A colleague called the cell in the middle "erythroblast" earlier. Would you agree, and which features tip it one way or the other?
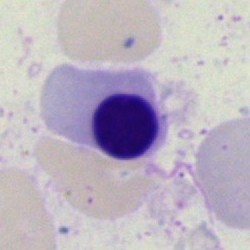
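Yes, erythroblast is the right name for this cell. Very dark, evenly condensed chromatin with almost no visible texture speaks for erythroblast, not lymphocyte.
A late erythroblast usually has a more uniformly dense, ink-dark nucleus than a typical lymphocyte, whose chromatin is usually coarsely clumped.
The pale lilac-grey cytoplasm also favours erythroblast.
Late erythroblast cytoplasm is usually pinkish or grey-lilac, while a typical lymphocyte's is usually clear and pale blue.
That cytoplasm is plentiful, widest on the upper left, which argues against a lymphocyte.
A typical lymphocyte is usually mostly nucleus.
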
